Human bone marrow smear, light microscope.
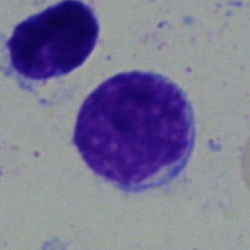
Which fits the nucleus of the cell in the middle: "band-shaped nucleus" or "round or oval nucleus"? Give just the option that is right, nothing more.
Round or oval nucleus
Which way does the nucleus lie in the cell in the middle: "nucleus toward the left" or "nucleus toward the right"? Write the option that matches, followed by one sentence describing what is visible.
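Nucleus toward the left. The cytoplasm forms only a thin rim, widest at the lower right.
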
